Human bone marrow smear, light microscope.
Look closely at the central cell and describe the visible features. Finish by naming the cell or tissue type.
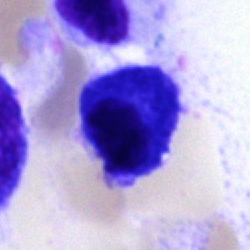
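Roughly rounded, the cell has a slightly irregular edge. Its cytoplasm stains deep blue, and the nuclear chromatin is dense and very dark. A small pale lavender bleb projects from the lower edge. This is a plasma cell.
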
